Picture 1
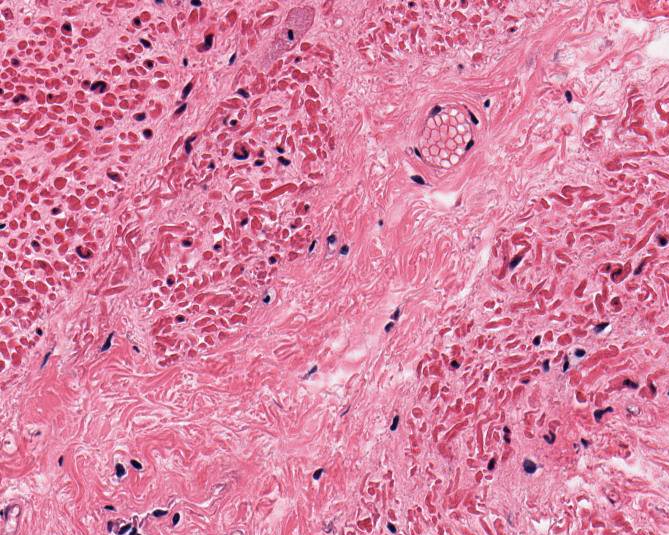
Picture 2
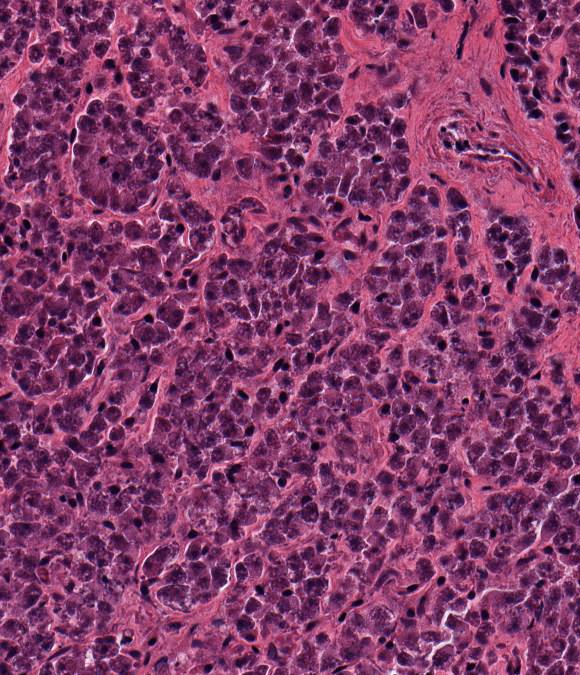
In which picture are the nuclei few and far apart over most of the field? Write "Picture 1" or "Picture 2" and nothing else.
Picture 1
